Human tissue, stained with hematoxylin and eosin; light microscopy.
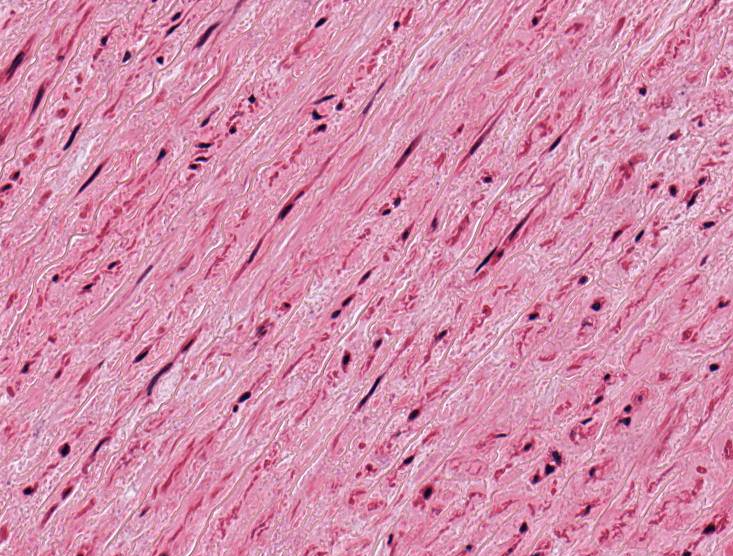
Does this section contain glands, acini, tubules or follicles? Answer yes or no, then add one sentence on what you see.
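No. No epithelium or glands are present anywhere in the field.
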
